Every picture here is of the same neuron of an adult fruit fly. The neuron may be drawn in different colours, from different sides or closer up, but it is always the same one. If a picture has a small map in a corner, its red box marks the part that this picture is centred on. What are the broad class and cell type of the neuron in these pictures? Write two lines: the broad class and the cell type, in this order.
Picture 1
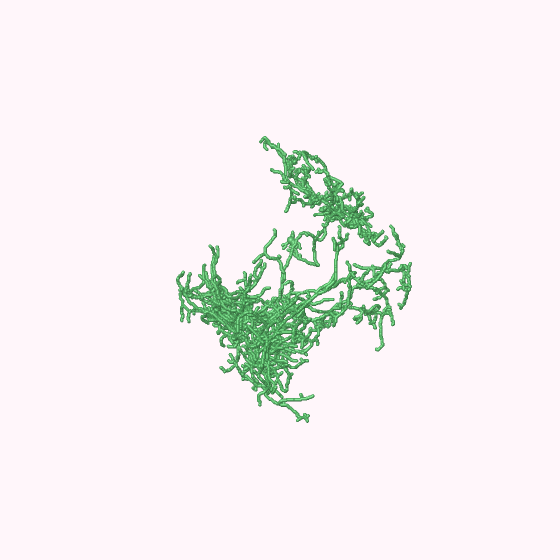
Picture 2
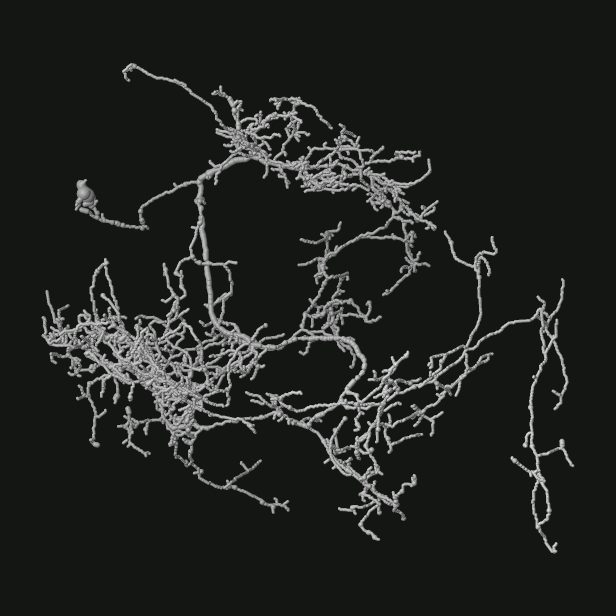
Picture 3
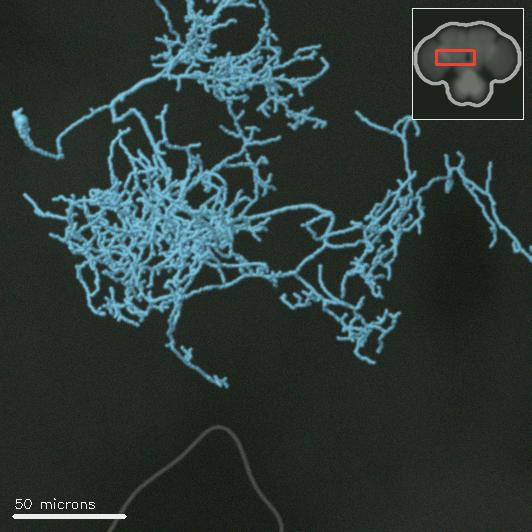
central-brain intrinsic neuron
AVLP593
